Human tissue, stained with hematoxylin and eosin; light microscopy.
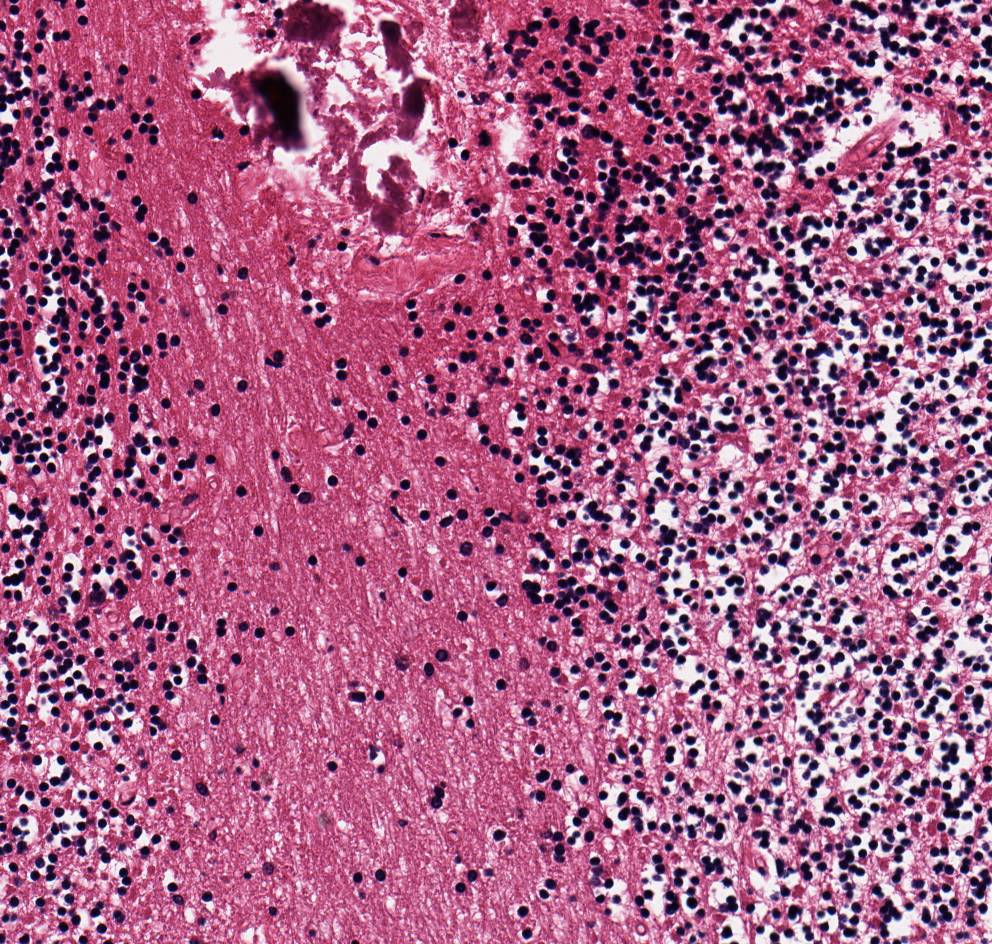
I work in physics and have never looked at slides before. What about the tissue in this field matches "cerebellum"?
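What you have here is cerebellum.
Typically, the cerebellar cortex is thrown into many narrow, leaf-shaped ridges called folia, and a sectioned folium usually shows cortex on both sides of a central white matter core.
Look first at the cellular zones, which are crowded with small, round, dark-staining nuclei showing very little visible cytoplasm. Then there is a pale band whose fine pink fibres run mostly lengthwise, from top to bottom. The nuclei in that band are small, round and dark too, lying singly or in short rows. In the right-hand cellular zone, many of the dark nuclei sit among small clear spaces, which gives it a bubbly look.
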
